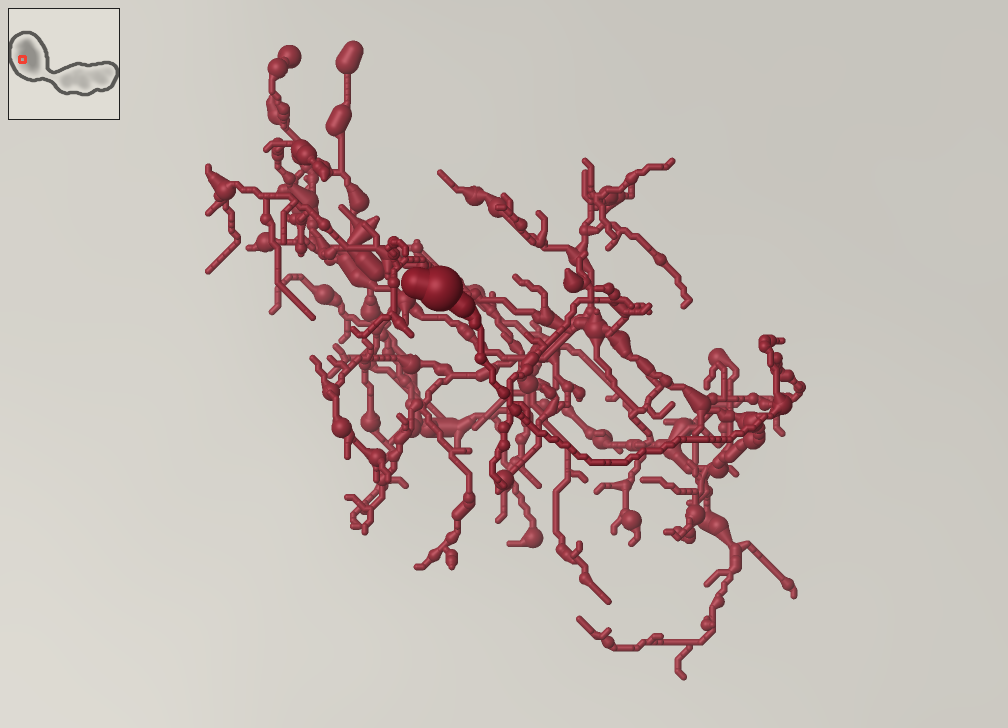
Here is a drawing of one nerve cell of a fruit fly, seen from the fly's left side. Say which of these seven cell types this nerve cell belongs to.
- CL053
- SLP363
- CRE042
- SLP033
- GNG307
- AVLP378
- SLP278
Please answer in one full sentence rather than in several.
This nerve cell is classified under the cell type AVLP378.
